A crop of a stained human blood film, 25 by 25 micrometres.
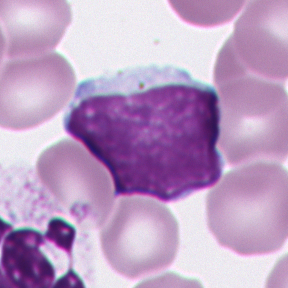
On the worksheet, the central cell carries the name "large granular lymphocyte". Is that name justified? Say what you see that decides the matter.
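The cell has an angular, irregular outline rather than a round one. Its chromatin is dark purple, with small paler spots scattered through it. The nucleus fills about 80% of the cell's area, and the pale grey-blue cytoplasm is seen mostly as a narrow band along the top edge. That top edge is slightly ragged, and no vacuoles are seen in the cytoplasm. Measured against the two names, the amount of cytoplasm is the telling feature.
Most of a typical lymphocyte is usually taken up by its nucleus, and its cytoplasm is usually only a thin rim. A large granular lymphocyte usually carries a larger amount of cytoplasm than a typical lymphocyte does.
A nucleus filling about 80% of the cell, with only a narrow band of cytoplasm, therefore agrees with a typical lymphocyte and not with a large granular lymphocyte. The name large granular lymphocyte does not fit; the cell is a typical lymphocyte.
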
